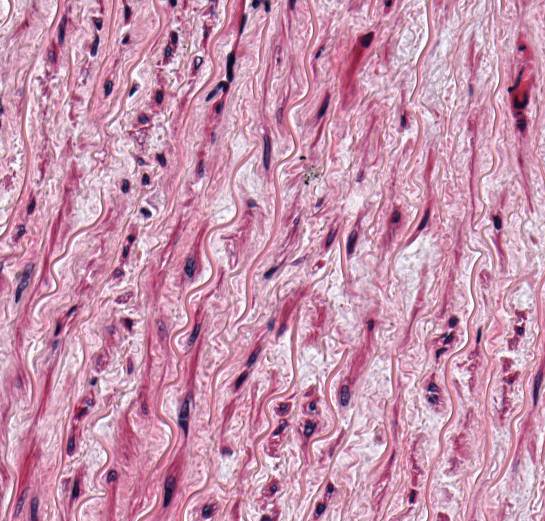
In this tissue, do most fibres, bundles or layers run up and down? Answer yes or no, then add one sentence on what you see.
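Yes. Across the whole field, pink fibres run in parallel in a roughly top-to-bottom direction.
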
